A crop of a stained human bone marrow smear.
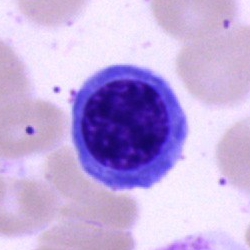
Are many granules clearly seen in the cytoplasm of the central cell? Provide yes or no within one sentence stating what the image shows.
No, no visible granules are present in the cytoplasm of the cell.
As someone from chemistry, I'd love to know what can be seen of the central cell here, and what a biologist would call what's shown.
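Most of the cell is taken up by the nucleus, leaving only a narrow rim of cytoplasm. That cytoplasm is deep blue. The chromatin is coarse and clumped into dark patches, and no nucleoli are visible in the nucleus. The cell is an erythroblast.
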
